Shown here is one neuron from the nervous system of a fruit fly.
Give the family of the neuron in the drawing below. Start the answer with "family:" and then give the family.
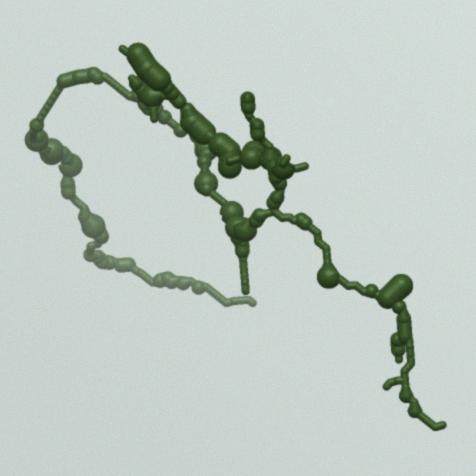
family: class mechanosensory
